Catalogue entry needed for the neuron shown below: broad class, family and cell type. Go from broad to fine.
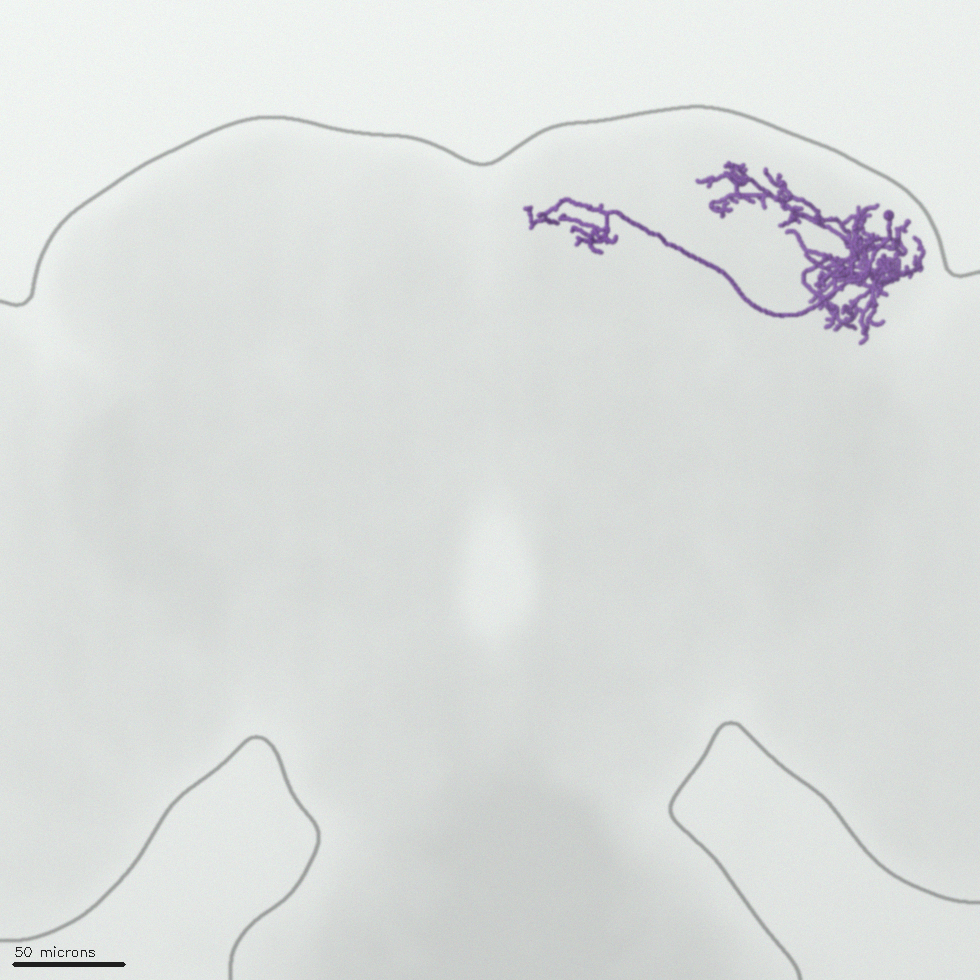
central-brain intrinsic neuron; hemilineage LHl2_dorsal; LHAD1b2_b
